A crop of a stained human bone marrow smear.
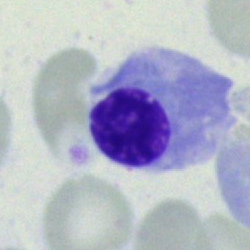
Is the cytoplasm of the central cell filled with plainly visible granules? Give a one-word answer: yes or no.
No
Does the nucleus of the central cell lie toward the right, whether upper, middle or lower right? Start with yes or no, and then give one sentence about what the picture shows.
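No. The nucleus sits off-centre toward the lower left of the cell, with most of the cytoplasm to its right.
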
